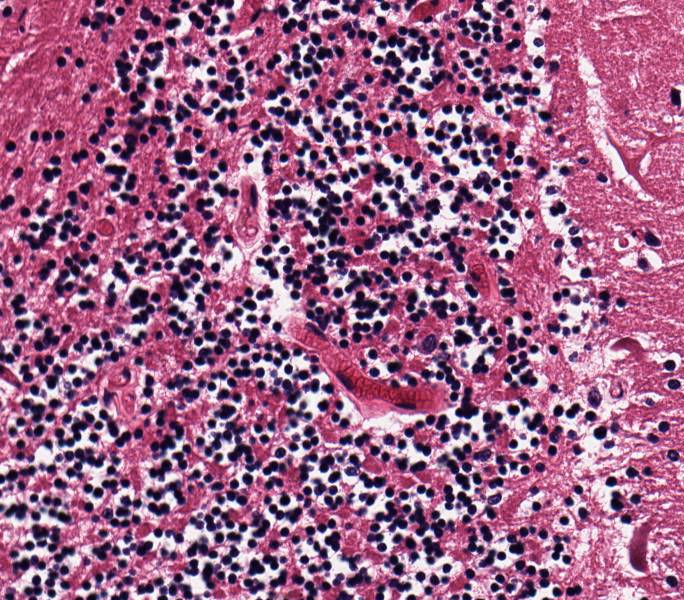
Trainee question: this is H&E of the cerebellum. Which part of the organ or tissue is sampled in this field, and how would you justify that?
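Granular layer. Dense sheet of small cells, left edge to near right edge: small, round, darkly staining nuclei, scant visible cytoplasm.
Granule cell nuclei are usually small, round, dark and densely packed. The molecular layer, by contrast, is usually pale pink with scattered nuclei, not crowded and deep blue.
Along right edge: pink, finely fibrillar zone, sparse nuclei. At right edge, on the border of the dense zone: a few larger cells with pink cytoplasm and a round nucleus.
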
